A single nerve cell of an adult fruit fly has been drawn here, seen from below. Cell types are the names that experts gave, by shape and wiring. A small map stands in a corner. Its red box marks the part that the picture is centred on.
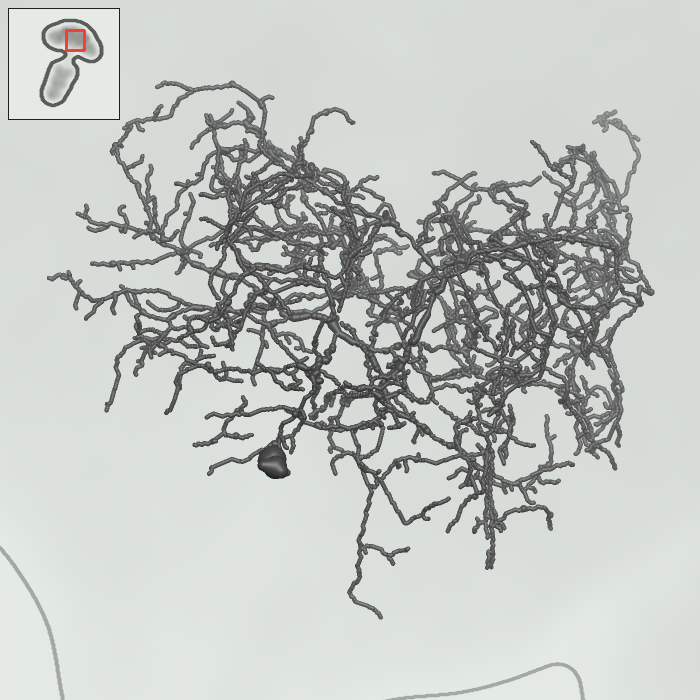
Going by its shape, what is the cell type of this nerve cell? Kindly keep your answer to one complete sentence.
The nerve cell is categorized under cell type GNG043.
